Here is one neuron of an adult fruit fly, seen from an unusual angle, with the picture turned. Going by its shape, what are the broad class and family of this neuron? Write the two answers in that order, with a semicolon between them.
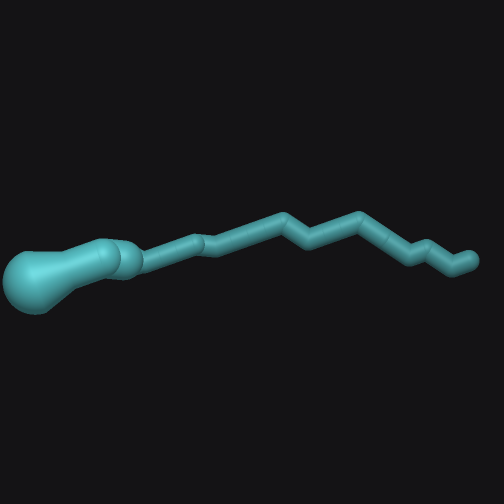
photoreceptor or other optic-lobe sensory neuron; class visual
